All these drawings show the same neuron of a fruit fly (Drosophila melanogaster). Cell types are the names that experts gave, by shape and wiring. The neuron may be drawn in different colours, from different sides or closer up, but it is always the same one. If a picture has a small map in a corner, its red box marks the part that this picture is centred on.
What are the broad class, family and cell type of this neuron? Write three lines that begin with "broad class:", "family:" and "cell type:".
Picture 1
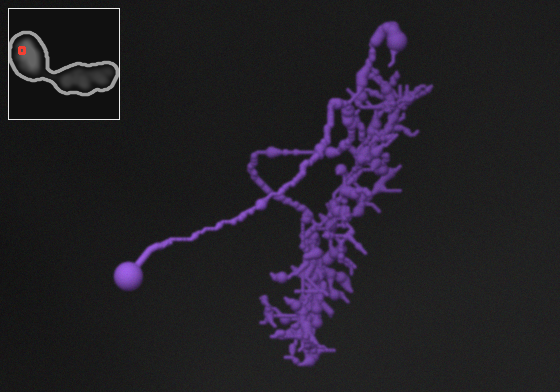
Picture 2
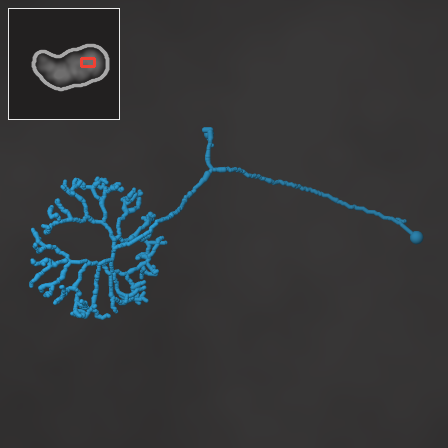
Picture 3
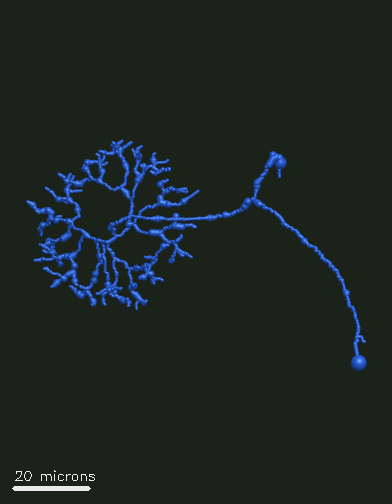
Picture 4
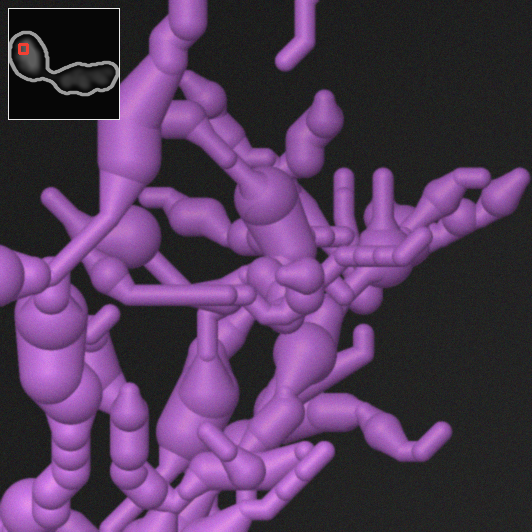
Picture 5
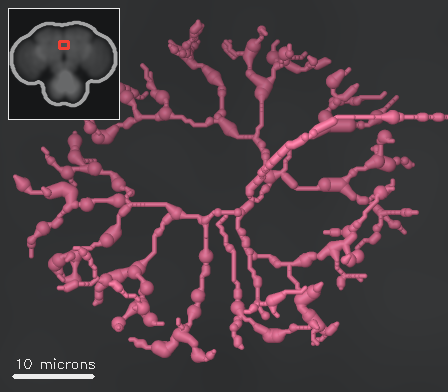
broad class: central-brain intrinsic neuron
family: hemilineage EBa1
cell type: ER2_b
